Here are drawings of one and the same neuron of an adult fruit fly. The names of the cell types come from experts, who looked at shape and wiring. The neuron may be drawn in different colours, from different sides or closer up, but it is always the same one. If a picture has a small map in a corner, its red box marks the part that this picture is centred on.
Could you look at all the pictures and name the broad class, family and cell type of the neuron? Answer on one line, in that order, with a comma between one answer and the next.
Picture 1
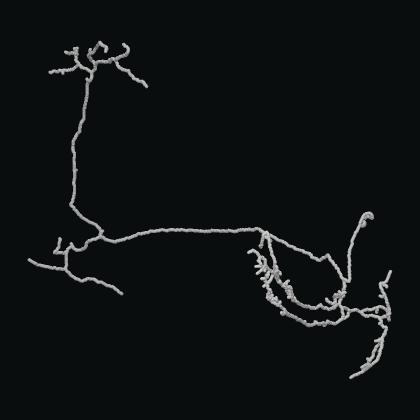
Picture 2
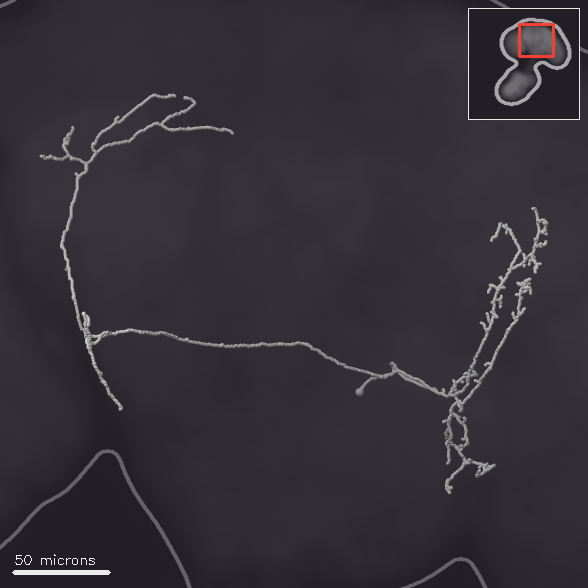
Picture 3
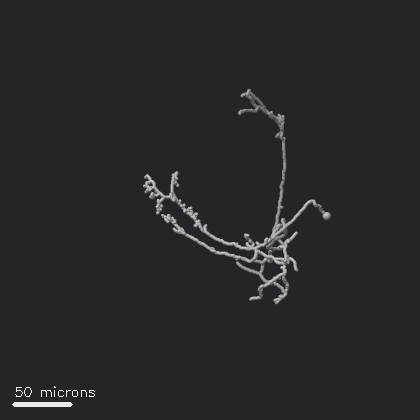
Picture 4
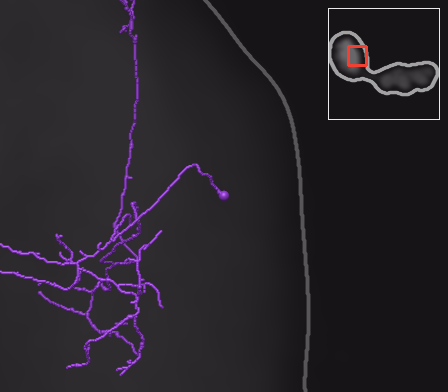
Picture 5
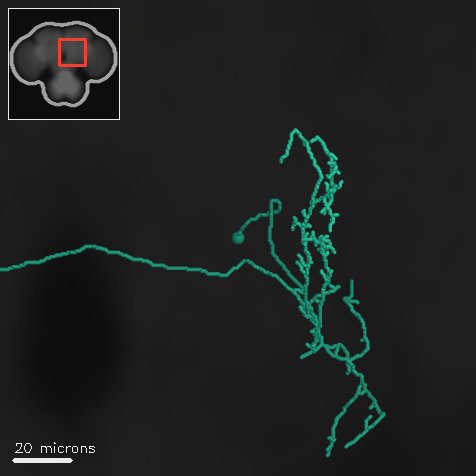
central-brain intrinsic neuron, hemilineage DM6_ventral, CB3140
